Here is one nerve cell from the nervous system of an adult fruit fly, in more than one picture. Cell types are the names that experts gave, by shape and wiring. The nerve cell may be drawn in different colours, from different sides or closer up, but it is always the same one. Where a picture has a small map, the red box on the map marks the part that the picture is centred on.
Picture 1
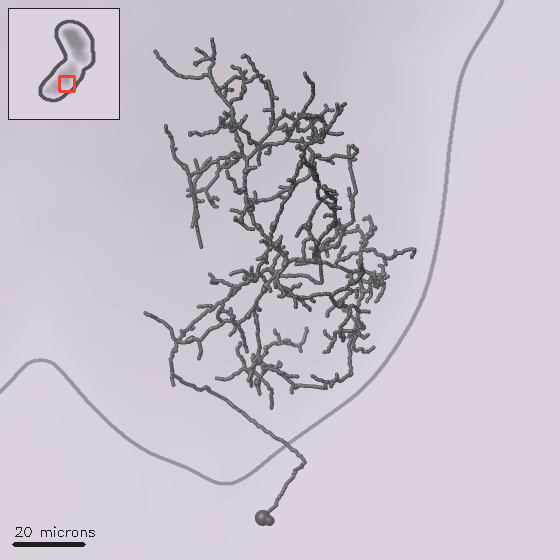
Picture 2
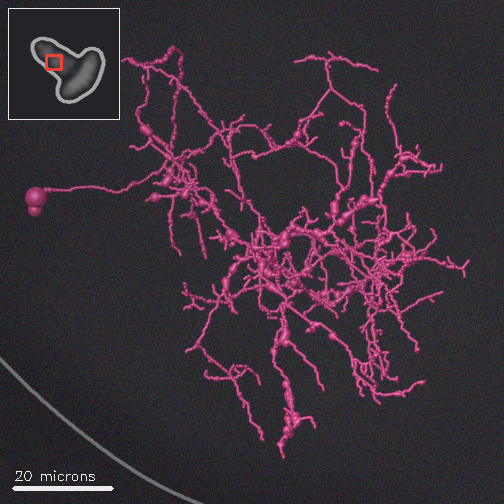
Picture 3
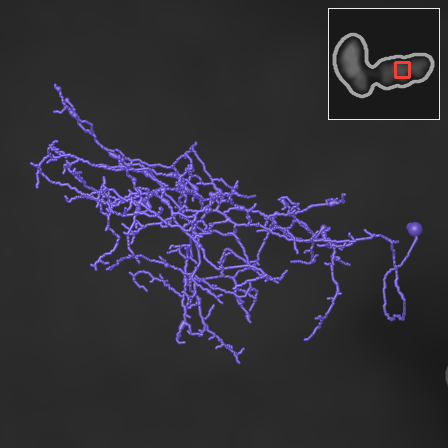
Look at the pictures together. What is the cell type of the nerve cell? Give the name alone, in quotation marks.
"IN20A.22A055"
